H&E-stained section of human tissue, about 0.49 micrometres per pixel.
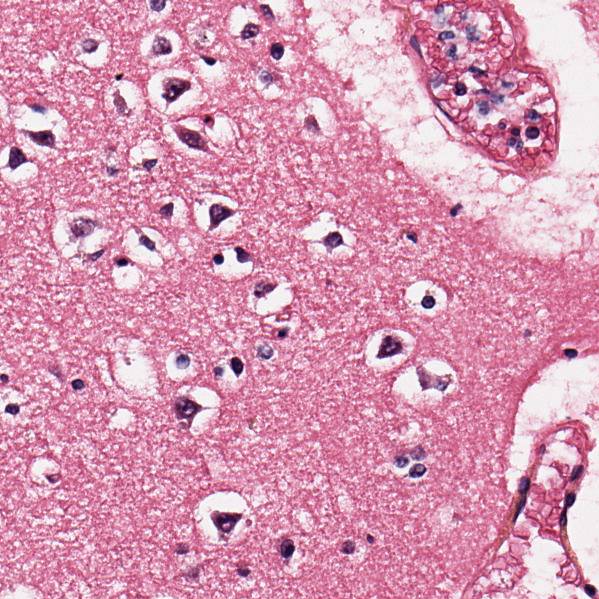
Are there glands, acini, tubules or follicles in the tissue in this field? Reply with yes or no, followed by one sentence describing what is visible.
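No. No epithelium or gland structures are present anywhere in the field.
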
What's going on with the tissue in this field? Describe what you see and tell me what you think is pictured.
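Mostly a pink background matrix, finely granular and vacuolated, with cells scattered singly through it. Small round dark nuclei with little visible cytoplasm sit among the larger cells. A vessel in the upper right corner holds packed red blood cells; a second, thin-walled one at the lower right edge contains them too. So this is cerebral cortex.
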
